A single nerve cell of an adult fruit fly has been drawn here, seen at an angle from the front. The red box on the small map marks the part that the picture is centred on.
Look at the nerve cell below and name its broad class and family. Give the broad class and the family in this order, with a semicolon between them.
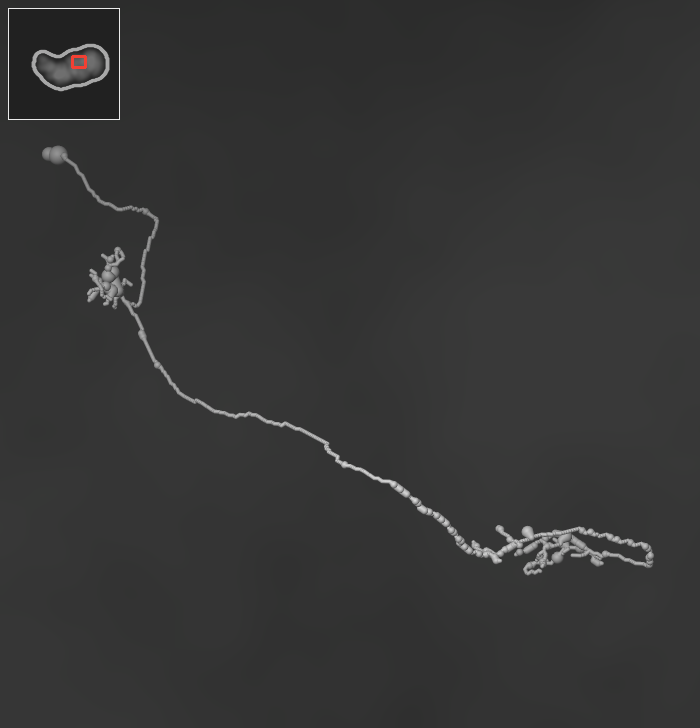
central-brain intrinsic neuron; class CX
